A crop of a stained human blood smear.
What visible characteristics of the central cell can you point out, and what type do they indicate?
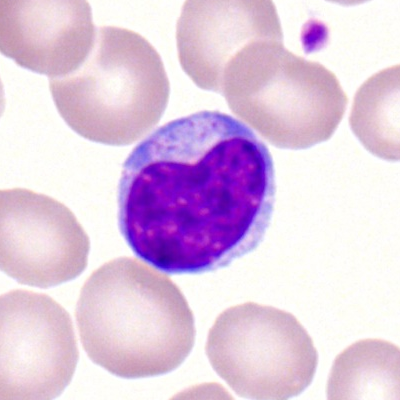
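Outline first: smooth and roughly round. Next, the nucleus has a single notch in its upper edge that gives it a bean shape, and no nucleolus is visible. Then the cytoplasm holds a few scattered fine reddish-purple granules. Last, the name: lymphocyte.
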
